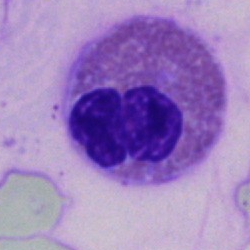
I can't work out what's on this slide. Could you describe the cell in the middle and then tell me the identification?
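Abundant cytoplasm, covering more of the cell than the nucleus does, shows a fine granular texture throughout. The nucleus lies in the lower half of the cell, with dense, dark purple chromatin. The cell in question is an eosinophil.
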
